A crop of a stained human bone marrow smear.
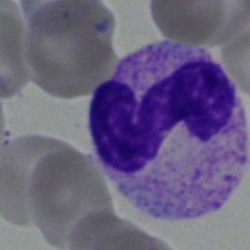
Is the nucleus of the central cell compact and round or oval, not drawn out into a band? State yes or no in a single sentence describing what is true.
No, this cell has a nucleus bent into a band, without separate lobes.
